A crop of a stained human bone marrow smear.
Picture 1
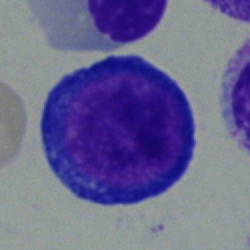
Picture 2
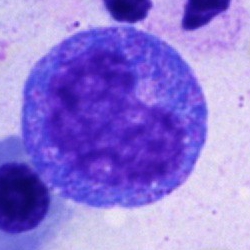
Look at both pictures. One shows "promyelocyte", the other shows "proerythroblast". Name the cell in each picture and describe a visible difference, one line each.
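The cell in picture 1 is a proerythroblast. No distinct granules are seen in the cytoplasm.
The cell in picture 2 is a promyelocyte. Fine pinkish-purple granules are scattered through the cytoplasm.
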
